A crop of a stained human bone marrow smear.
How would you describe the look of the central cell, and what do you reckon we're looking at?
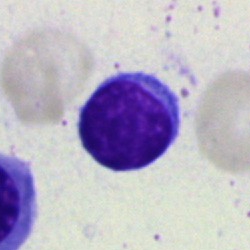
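The cell has a roughly round outline with a smooth edge. Its cytoplasm is deep blue and forms only a thin rim around the nucleus, widest at the upper right. The cell is a lymphocyte.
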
